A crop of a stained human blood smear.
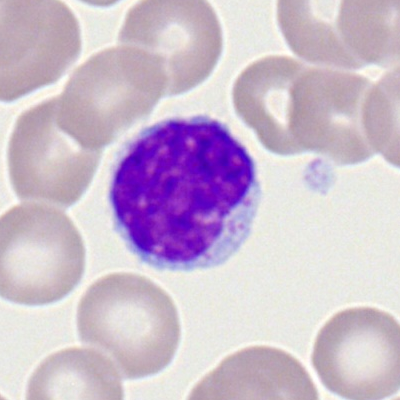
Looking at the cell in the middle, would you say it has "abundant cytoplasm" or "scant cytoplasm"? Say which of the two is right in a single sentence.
Scant cytoplasm surrounds the nucleus of this cell.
